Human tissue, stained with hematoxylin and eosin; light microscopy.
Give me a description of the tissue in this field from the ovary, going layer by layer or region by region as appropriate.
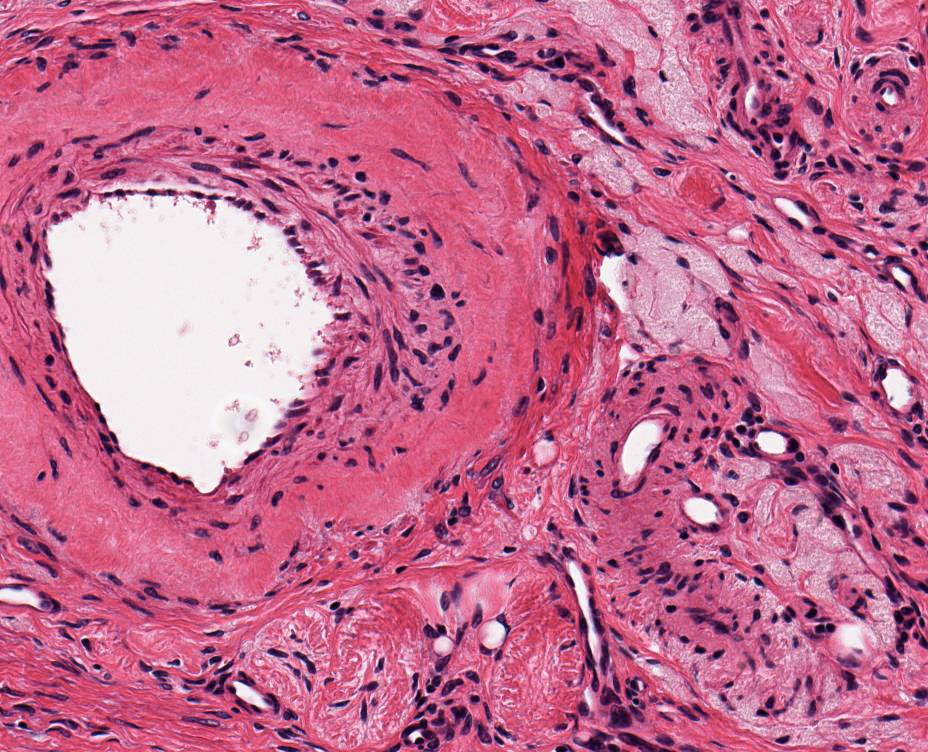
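Vessels first: a large thick-walled vessel occupies most of the left half. Its wall has elongated, spindle-shaped nuclei running parallel to the lumen in concentric rings. Right half: several small thin-walled vessels with open lumens. Upper right and lower middle: pale pink, finely fibrillar bundles with scattered nuclei.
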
